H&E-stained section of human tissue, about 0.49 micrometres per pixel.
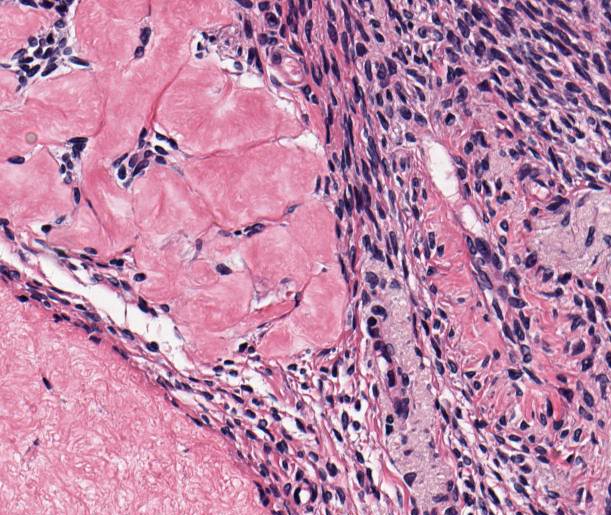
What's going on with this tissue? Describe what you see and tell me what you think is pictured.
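Sparsely cellular pink material fills the left, densely packed spindle cells the right. The lower left corner is a pale pink, finely fibrillar patch with very few nuclei. The central spindle cells run roughly top to bottom beside the pink lobules' edge. It's ovary.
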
